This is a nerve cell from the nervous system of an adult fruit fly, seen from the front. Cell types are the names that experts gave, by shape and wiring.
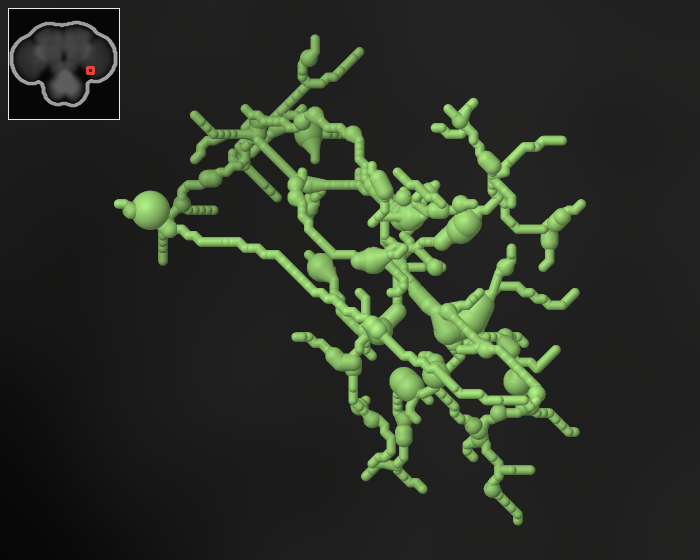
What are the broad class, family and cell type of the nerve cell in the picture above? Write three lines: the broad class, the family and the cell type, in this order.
optic-lobe intrinsic neuron
Mi
Mi10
